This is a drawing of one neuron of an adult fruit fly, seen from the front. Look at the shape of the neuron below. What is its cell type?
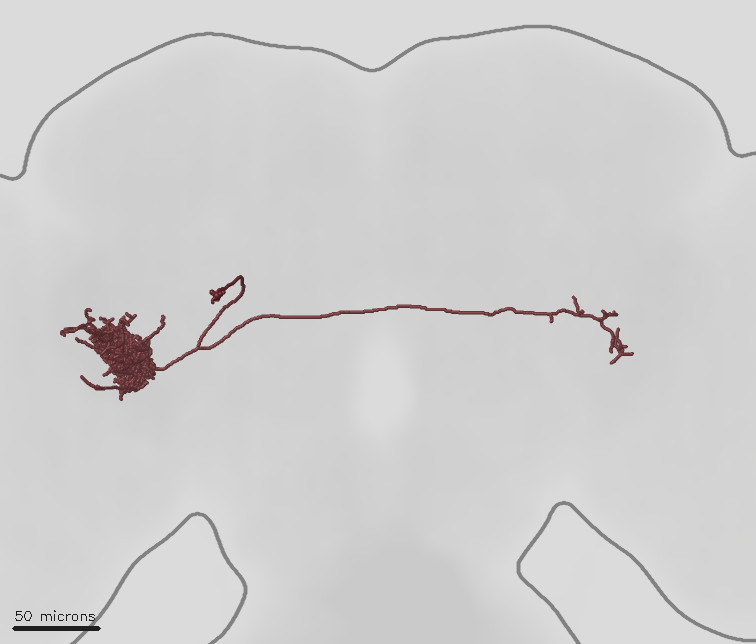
PVLP025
